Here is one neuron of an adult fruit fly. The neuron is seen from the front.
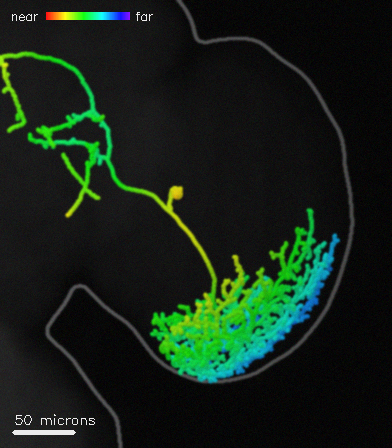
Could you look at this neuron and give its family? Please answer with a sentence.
The family is MeVP.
